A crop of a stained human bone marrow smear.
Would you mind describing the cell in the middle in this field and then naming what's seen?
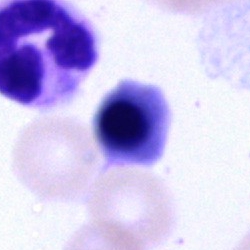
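Outline roughly round, with slightly angular, flattened sides. The nucleus lies off-centre toward the left, so the band of cytoplasm is wider on the right. Chromatin is very dark and densely condensed throughout the nucleus. The cytoplasm stains blue-purple. The cell is an erythroblast.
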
